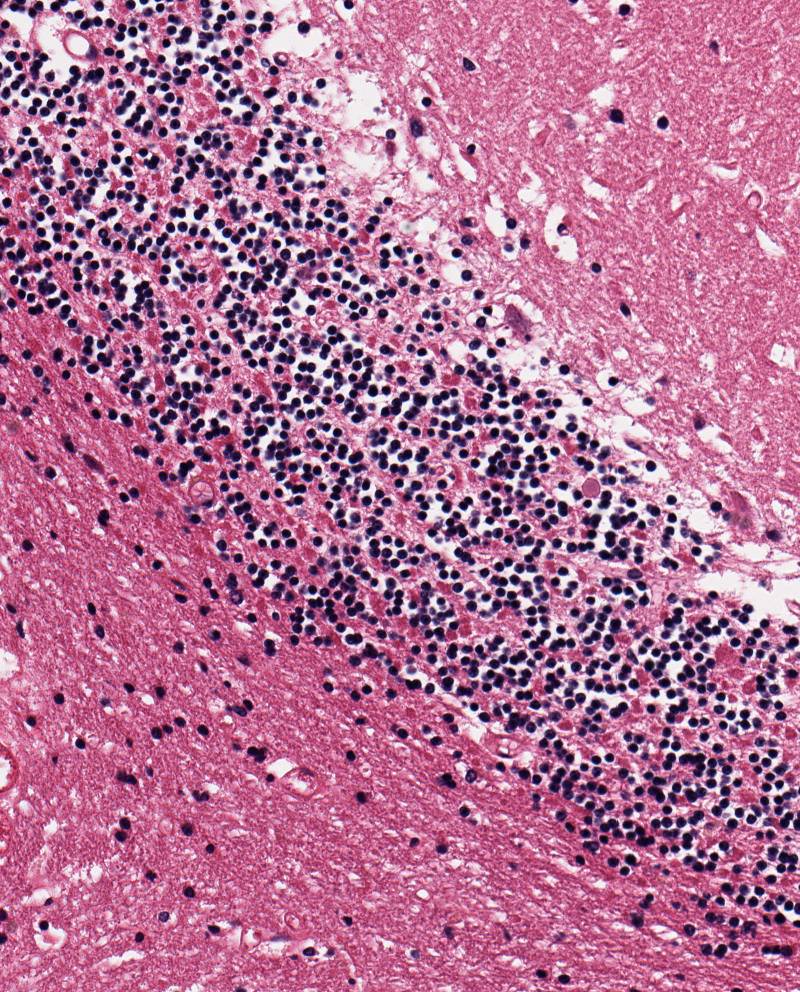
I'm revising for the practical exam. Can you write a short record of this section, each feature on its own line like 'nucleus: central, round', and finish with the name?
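Band: broad, dense small dark nuclei, diagonal from upper left to lower right
Nuclei: small, round, uniformly dark, little visible cytoplasm
Islands: small, pale pink, nucleus-free, between the nuclei
Larger cells: a few, pink cytoplasm, along the band's upper right edge
Name: cerebellum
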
